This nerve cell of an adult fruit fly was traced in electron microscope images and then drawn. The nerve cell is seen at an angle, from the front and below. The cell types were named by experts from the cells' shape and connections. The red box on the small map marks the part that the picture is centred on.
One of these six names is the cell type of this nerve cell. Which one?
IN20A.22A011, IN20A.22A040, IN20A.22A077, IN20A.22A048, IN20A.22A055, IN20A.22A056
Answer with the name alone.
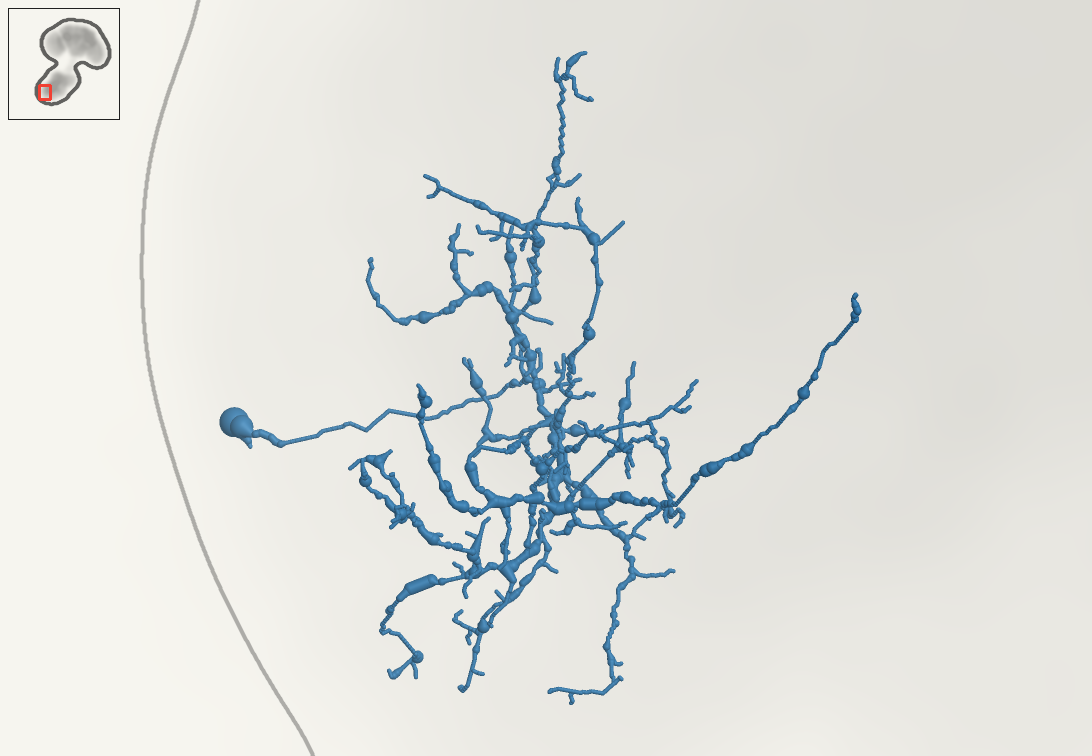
IN20A.22A048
